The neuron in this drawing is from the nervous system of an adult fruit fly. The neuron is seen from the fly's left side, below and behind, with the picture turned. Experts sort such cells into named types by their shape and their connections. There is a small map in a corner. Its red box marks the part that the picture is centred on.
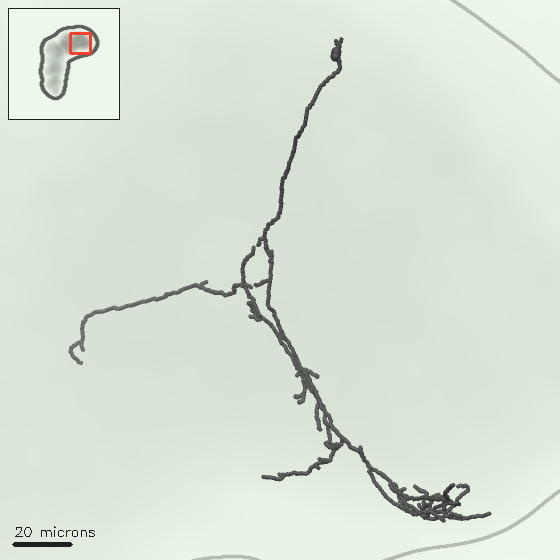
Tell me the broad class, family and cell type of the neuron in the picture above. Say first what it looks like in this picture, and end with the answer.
The cell body can be seen at the top of the picture. From top to bottom in the picture it spans about 170 microns. Its broad class is central-brain intrinsic neuron. The family is hemilineage EBa1. Its cell type is SMP166.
